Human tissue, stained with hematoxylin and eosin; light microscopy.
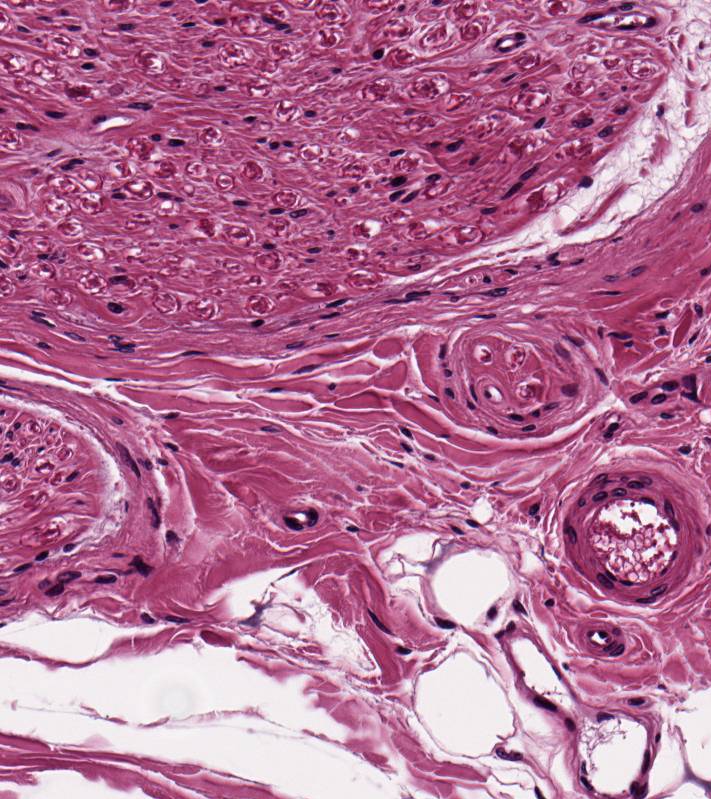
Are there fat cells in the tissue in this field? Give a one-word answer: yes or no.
Yes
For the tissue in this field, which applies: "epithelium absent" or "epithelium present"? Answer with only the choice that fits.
Epithelium absent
